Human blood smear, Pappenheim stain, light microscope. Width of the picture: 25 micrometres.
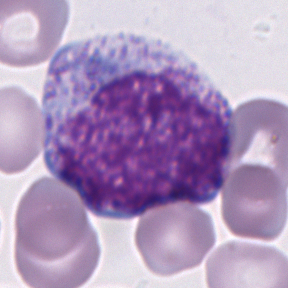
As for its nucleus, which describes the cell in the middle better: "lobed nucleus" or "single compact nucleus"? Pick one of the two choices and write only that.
Single compact nucleus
